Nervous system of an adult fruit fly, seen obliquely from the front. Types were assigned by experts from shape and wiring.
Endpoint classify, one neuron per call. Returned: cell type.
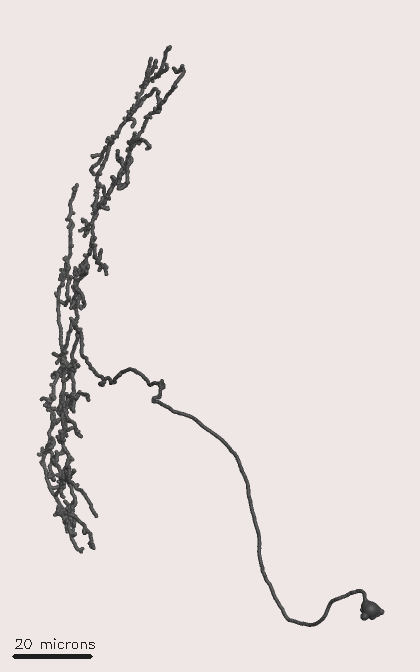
Cm20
